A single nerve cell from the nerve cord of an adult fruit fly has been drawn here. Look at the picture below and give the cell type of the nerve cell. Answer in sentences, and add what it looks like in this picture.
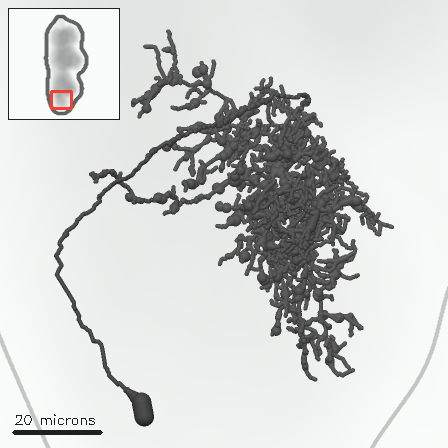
It is of cell type INXXX381. Its broad class is nerve-cord intrinsic neuron. From top to bottom in the picture it spans about 90 microns. As drawn here it is about as wide as it is tall.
